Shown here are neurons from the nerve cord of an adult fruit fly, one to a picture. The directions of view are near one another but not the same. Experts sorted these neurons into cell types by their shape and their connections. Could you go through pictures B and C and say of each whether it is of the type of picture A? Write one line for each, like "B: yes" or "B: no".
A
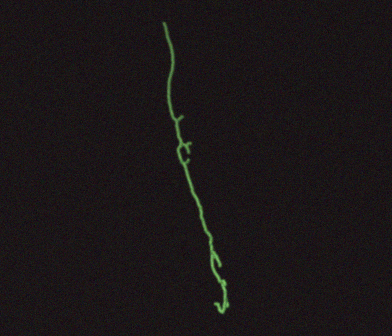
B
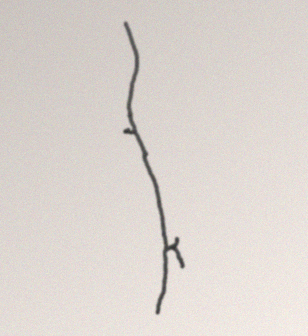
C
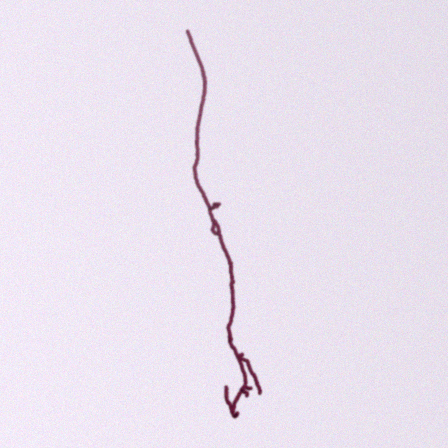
B: no
C: yes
